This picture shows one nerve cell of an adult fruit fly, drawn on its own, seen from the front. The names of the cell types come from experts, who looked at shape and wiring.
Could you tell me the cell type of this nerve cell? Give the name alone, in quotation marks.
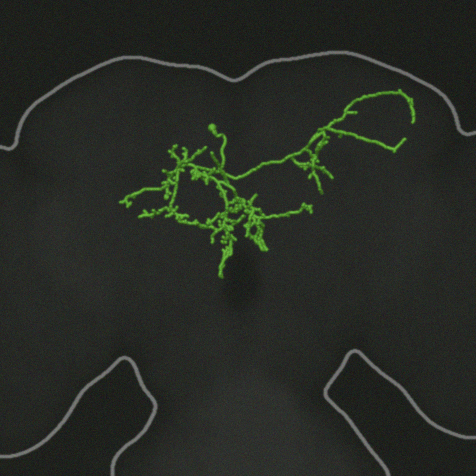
"CB3044"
